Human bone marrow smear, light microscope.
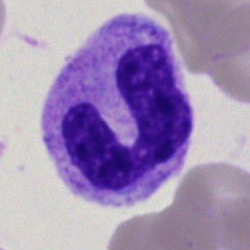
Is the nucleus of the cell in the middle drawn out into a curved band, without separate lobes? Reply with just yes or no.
Yes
